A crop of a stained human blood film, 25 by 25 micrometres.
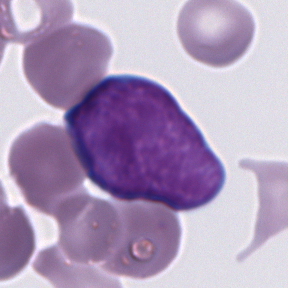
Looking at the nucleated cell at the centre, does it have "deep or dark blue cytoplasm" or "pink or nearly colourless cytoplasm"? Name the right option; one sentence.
There is a strong blue colour in the cytoplasm of this cell.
